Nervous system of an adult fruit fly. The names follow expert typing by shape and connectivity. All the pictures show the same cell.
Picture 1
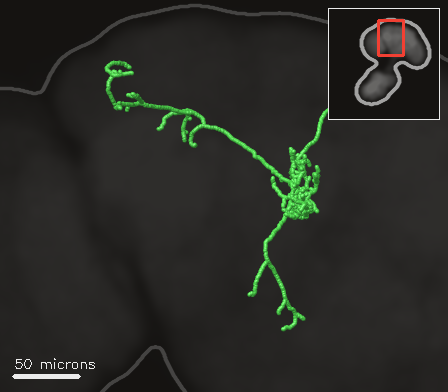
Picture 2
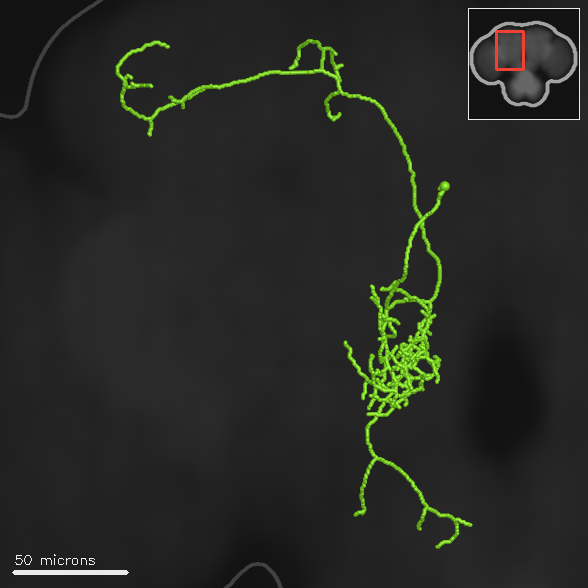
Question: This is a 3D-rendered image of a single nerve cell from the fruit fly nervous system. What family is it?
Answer: hemilineage ALad1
